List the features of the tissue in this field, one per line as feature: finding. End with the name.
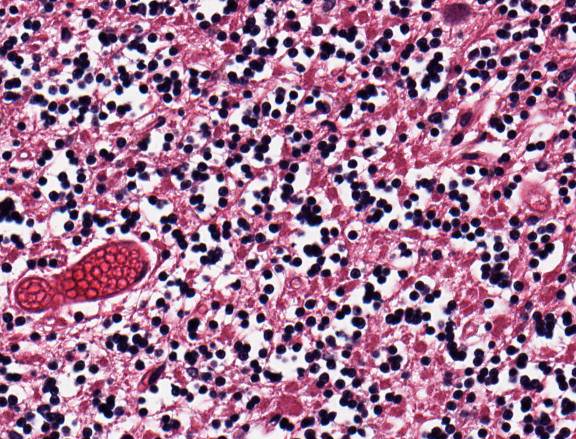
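Nuclei: small, round, dark, packed densely and fairly evenly throughout
Cytoplasm: hardly any visible around the nuclei
Staining: nuclei uniform, dense blue-black
Background: wispy fibrillary pink material, not collagen bundles
Vessel: elongated, packed with red blood cells, near left edge below middle
Name: cerebellum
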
